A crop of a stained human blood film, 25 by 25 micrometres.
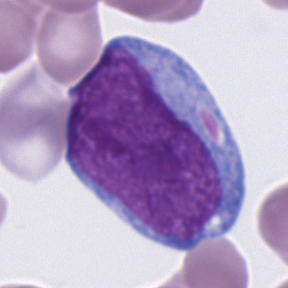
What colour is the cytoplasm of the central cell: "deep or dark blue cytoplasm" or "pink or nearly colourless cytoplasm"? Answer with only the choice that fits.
Deep or dark blue cytoplasm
